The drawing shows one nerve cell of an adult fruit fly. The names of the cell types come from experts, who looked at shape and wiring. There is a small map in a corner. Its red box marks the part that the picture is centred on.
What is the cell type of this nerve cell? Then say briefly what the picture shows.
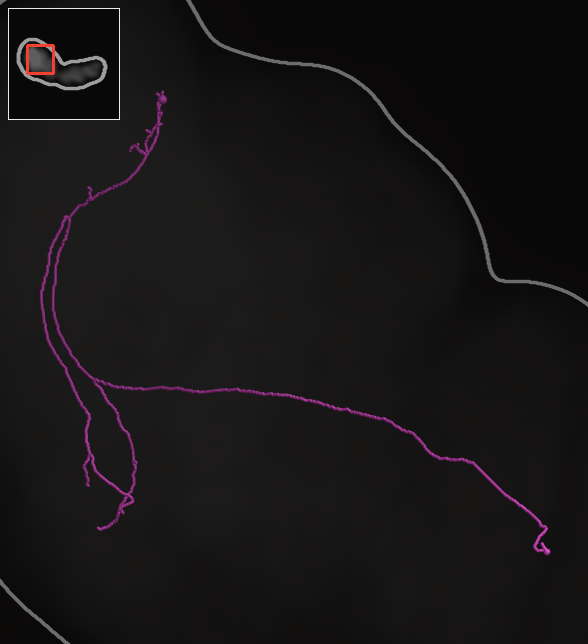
Its cell type is PI3. The cell body is at the upper left of the picture. In this view it is about as wide as it is tall.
